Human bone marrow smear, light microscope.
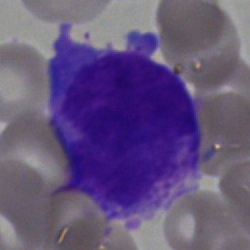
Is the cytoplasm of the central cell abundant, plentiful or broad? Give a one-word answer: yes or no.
No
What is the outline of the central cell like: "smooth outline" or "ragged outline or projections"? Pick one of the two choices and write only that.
Ragged outline or projections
